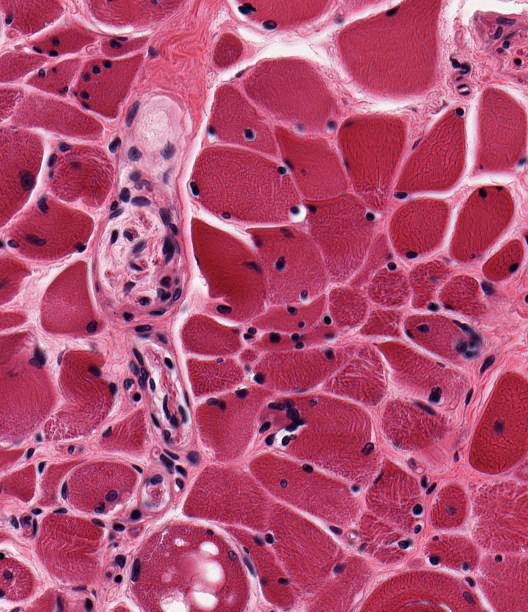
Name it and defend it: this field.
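Skeletal muscle; fibres cut in cross-section, polygonal, across whole field. Nuclei mostly dark, oval, at fibre edges.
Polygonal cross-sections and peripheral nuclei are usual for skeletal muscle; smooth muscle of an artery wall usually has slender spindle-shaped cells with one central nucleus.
Fibre size varies markedly, large fibres mixed among many small ones; many small angular fibres cluster right middle.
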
